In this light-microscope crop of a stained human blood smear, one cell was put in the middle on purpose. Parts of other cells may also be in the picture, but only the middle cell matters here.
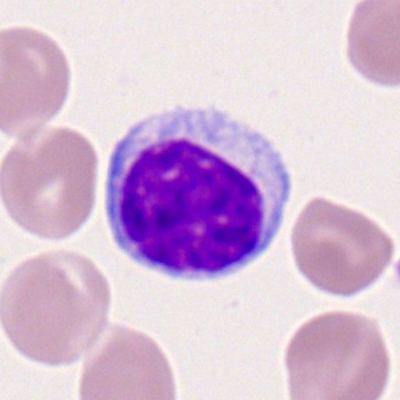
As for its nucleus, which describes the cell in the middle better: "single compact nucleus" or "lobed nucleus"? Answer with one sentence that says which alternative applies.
There is one compact round, oval or kidney-shaped nucleus in this cell.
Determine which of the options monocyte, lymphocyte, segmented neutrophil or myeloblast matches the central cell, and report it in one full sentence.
By classification, the middle cell of this crop is a lymphocyte.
